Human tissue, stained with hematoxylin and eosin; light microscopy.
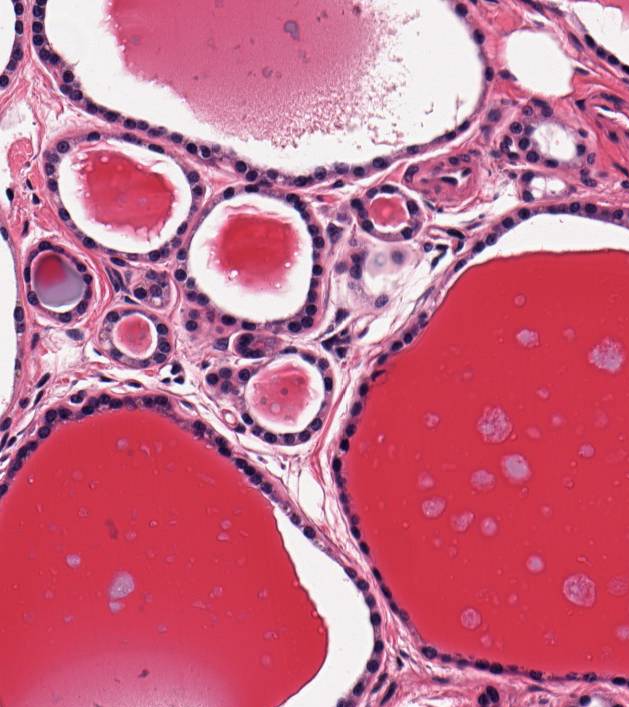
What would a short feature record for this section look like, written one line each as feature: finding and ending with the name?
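Follicles: closed, rounded, widely varying size
Layout: largest top, lower left, right; small cluster centre-left
Lining: single layer, flattened to low cuboidal, round dark nuclei
Flattening: more in large than small central follicles
Colloid: paler pink top, deep red right and lower left
Name: thyroid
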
